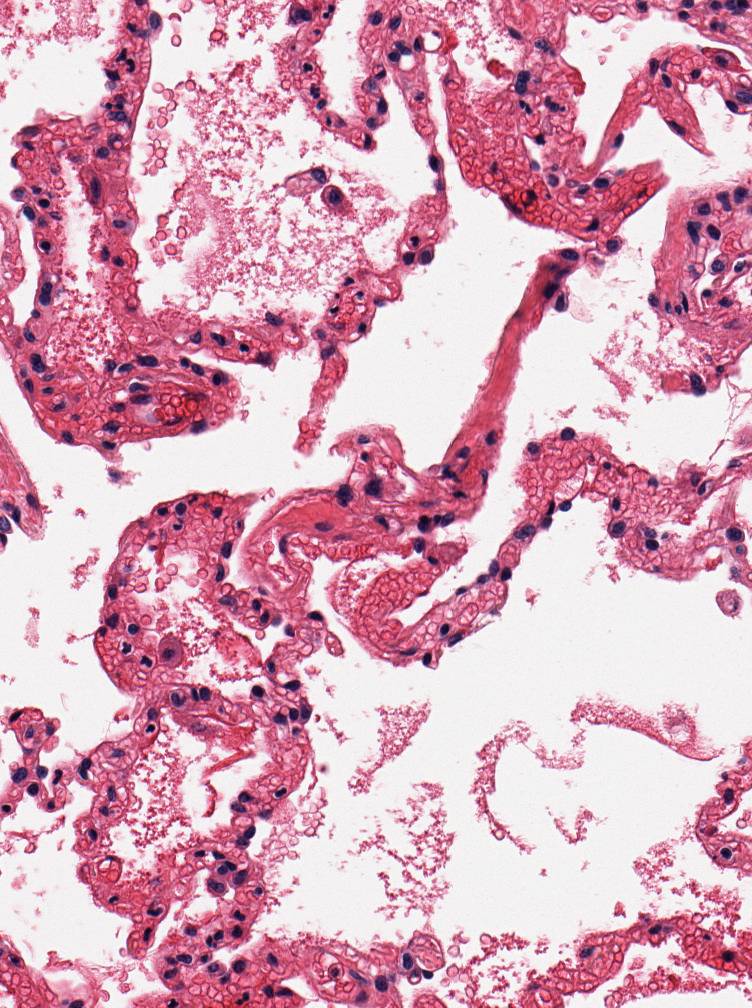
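Lung: thin folded septa, crowded with packed red blood cells (red honeycomb texture), separate large, mostly empty spaces. Several spaces (clearest upper centre, lower left) hold loose pale-pink granular material with free red blood cells. Denser, smoother pink strand with elongated nuclei, centre to upper right.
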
